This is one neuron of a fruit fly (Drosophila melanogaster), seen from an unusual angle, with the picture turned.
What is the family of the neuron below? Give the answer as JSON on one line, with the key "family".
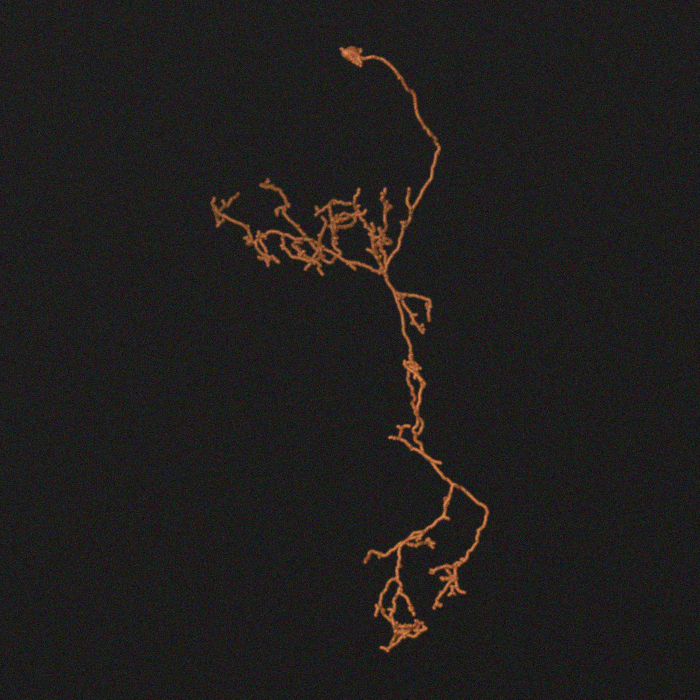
{"family": "hemilineage VLPd&p1_posterior"}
